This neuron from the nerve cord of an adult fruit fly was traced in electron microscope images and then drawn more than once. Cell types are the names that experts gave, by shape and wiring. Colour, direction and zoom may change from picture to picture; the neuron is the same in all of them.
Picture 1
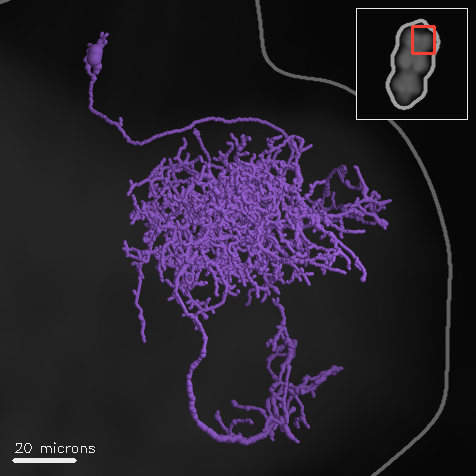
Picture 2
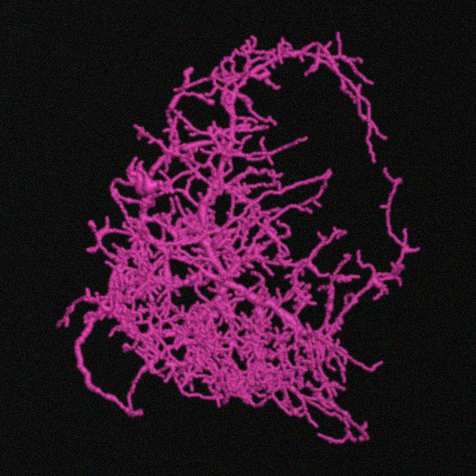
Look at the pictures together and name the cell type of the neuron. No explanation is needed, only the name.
IN01A012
